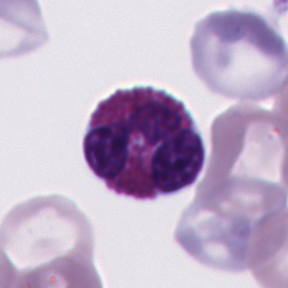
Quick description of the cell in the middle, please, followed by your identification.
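First, the outline: round, its edge finely beaded where granules reach the surface. Second, the nucleus: two rounded lobes, one at the lower left of the cell and one at the lower right. Third, the cytoplasm: densely packed with coarse, round granules that colour it reddish-purple rather than blue-black. This is an eosinophil.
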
